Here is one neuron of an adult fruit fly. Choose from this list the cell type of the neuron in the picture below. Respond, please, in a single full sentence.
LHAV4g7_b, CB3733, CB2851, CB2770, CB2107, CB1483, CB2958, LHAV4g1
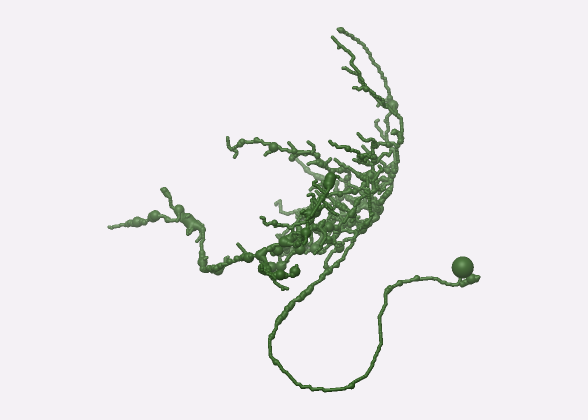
This neuron is recognized as the cell type LHAV4g1.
